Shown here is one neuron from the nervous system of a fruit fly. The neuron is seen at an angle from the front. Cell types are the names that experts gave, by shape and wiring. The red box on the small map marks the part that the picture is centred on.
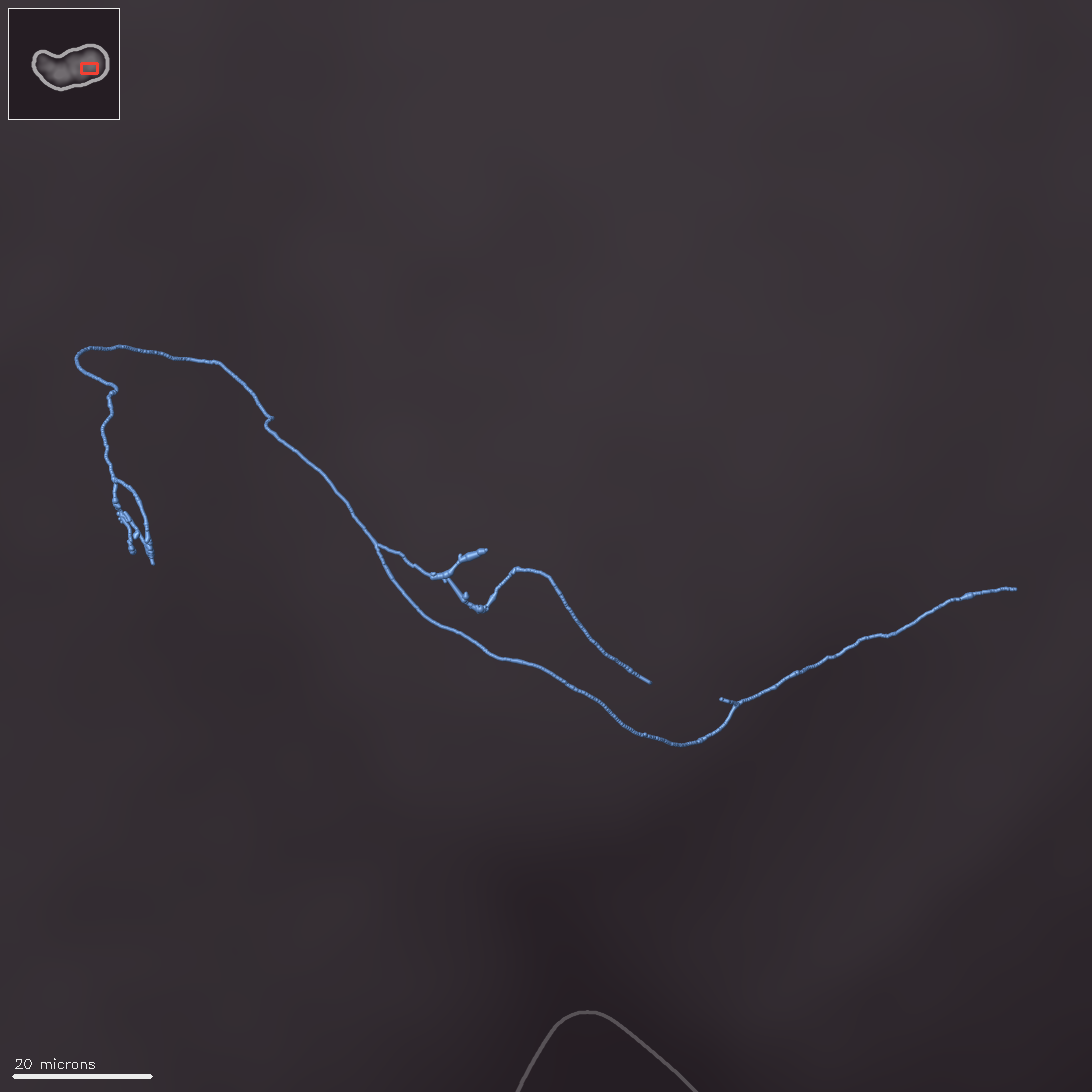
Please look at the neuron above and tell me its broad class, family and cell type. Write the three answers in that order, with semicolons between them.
sensory neuron entering the brain; class olfactory; ORN_DM5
